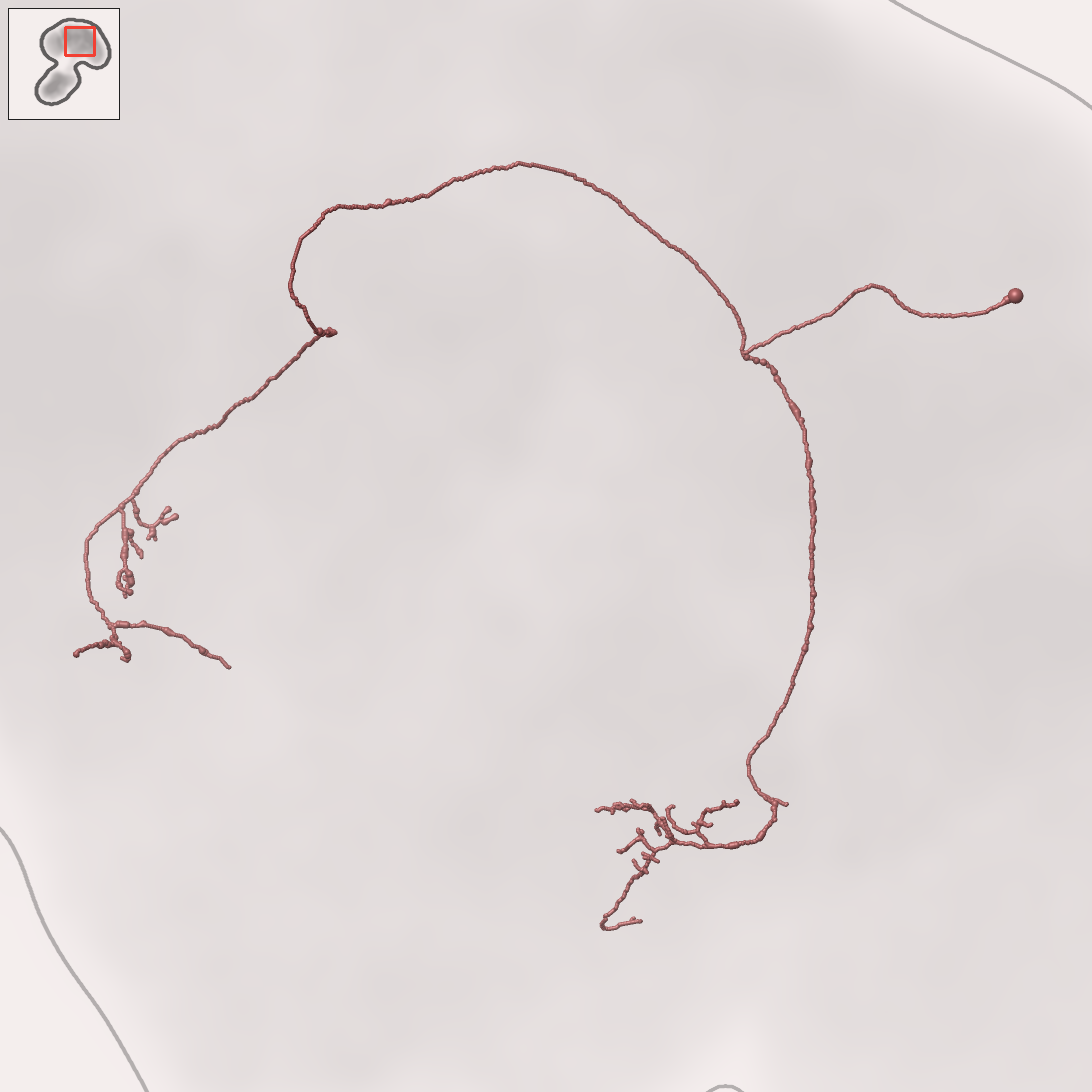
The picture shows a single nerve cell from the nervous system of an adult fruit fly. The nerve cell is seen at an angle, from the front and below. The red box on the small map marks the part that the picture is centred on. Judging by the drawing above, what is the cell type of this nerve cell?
CB3865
